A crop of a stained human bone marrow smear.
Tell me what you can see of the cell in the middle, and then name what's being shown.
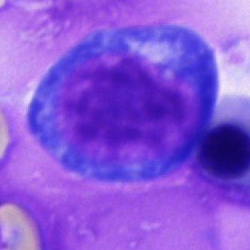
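Looking first at the edge, I see no projections extending from the cell surface. The cytoplasm has taken up a deep blue stain, and toward its upper part there is a paler patch. I can't make out any distinct granules anywhere in that cytoplasm. This is a proerythroblast.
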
